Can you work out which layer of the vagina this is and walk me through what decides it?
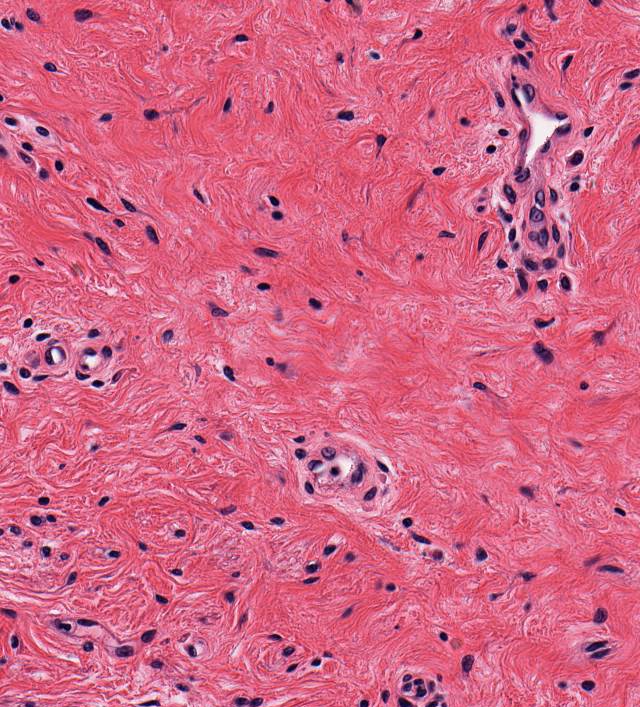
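This is dense connective tissue. The whole field consists of dense pink collagenous tissue, with no epithelium anywhere. Its collagen bundles are wavy and interlace in many directions. Nuclei are sparse, widely spaced, small, dark and mostly spindle to oval.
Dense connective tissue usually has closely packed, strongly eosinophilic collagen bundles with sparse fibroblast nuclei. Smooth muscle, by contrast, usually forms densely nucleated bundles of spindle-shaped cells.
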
